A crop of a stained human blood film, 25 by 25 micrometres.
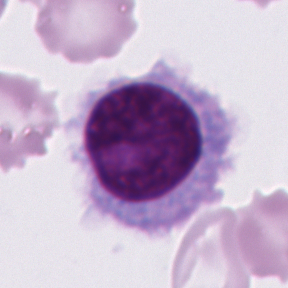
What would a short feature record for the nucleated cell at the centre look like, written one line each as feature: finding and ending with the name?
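Outer edge: irregular and ragged, not smooth
Cytoplasm colour: pale greyish-blue
Cytoplasm rim: wider below the nucleus than above it
Nuclear border: smooth and sharply defined, no notches or folds
Nuclear outline: round
Cell size: about 14 micrometres across
Nucleus size: about 10 micrometres across
Name: hairy cell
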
